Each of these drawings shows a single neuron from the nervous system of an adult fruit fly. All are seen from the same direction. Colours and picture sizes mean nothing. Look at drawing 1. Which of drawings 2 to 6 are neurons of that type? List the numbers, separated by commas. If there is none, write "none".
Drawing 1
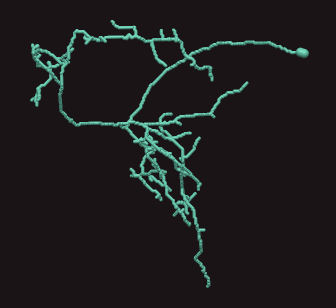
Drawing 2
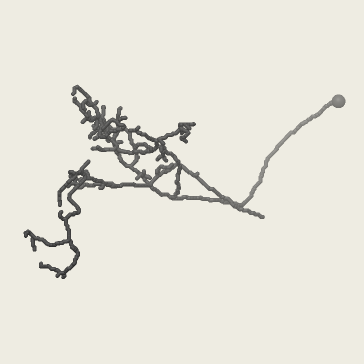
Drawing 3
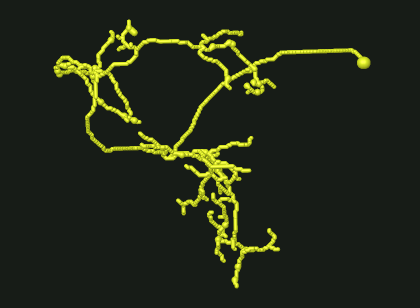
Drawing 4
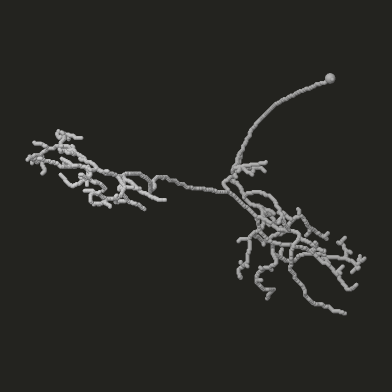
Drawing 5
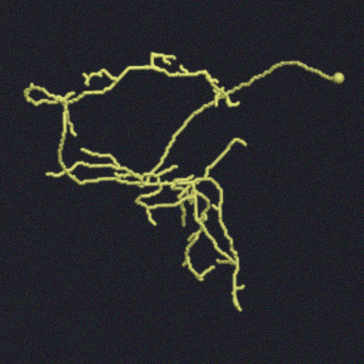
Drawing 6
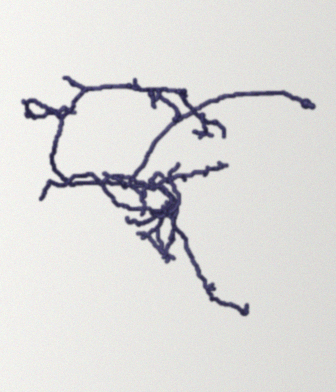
3, 5, 6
